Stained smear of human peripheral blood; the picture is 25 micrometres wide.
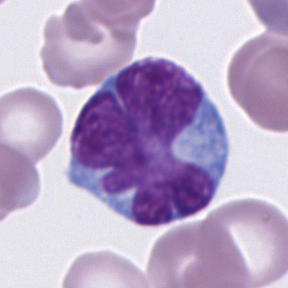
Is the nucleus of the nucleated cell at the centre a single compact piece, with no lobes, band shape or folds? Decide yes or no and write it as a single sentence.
No, in this cell the nucleus is split into separate segments.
